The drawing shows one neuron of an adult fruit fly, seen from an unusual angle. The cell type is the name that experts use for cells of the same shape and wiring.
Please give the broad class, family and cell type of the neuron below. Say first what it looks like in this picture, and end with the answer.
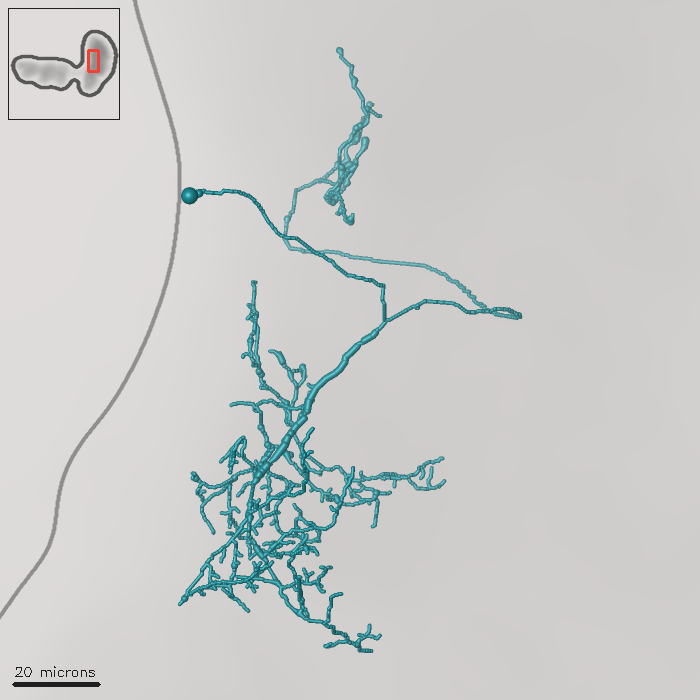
The cell body can be seen at the upper left of the picture. From top to bottom in the picture it spans about 140 microns. The picture shows dozens of branch ends. This is a central-brain intrinsic neuron. The family is hemilineage DM6_central1. The cell type is PS252.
